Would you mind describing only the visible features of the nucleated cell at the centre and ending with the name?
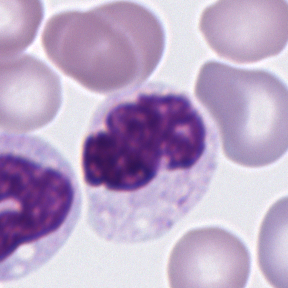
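The nucleus has an irregular outline, folded and lobed. It sits in the upper part of the cell, with most of the cytoplasm lying below it. Its chromatin is dark purple and clumped, with paler gaps between the clumps. The cytoplasm is a pale lilac-grey. The cell is a segmented neutrophil.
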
